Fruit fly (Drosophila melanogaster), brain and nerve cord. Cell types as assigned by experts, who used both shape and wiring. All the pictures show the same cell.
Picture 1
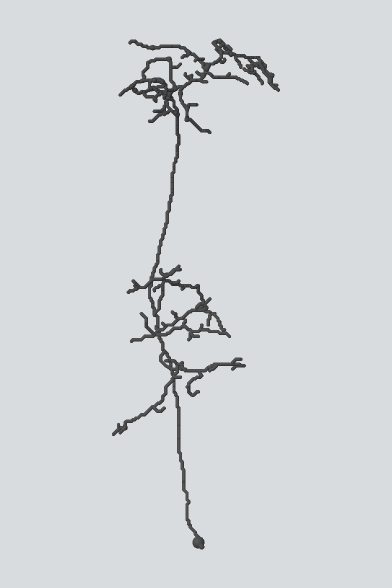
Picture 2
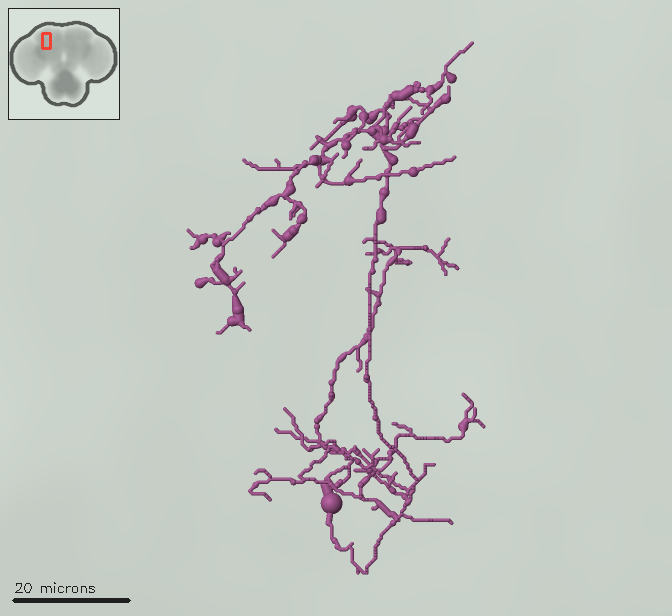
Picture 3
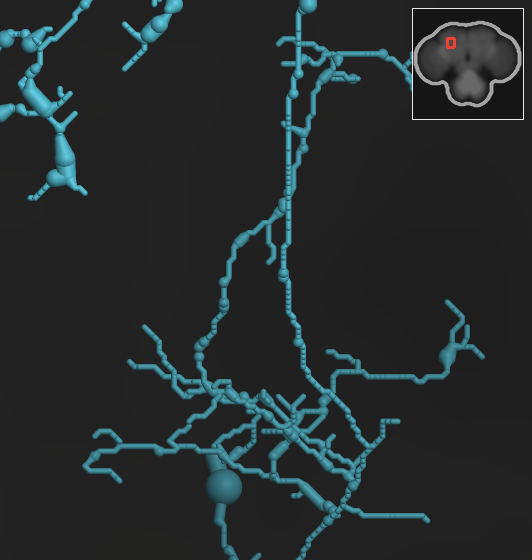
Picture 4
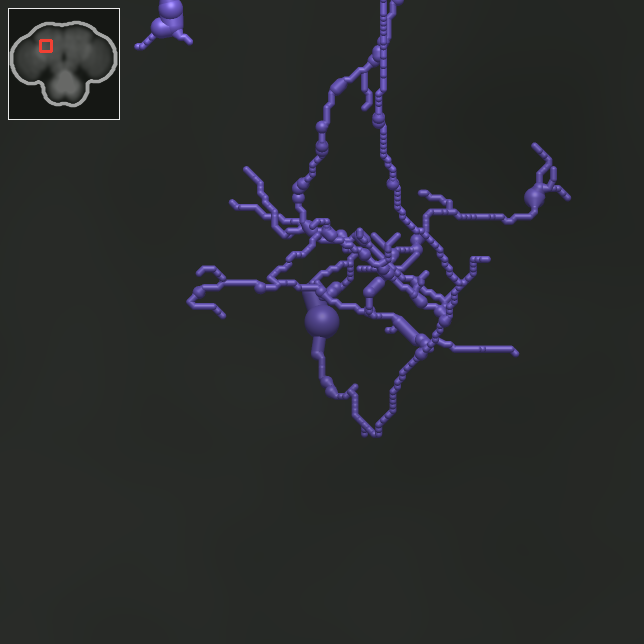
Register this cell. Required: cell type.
AOTU060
